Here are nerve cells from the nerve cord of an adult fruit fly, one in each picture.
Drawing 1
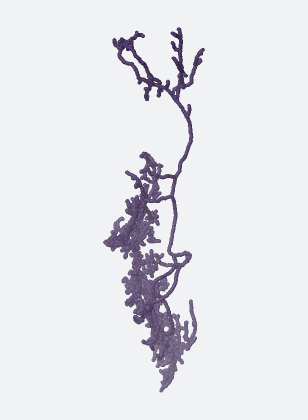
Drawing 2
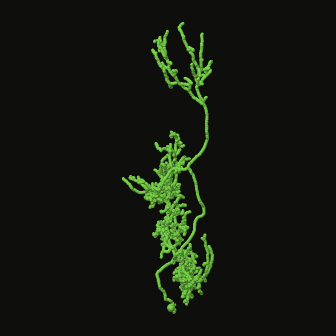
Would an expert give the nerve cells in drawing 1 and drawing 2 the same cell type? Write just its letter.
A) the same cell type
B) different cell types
A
